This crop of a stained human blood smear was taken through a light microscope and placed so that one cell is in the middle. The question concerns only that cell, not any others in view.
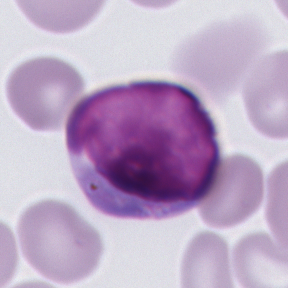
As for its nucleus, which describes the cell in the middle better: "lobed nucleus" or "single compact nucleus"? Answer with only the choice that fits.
Single compact nucleus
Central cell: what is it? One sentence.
Present in the middle of the crop is a large granular lymphocyte.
